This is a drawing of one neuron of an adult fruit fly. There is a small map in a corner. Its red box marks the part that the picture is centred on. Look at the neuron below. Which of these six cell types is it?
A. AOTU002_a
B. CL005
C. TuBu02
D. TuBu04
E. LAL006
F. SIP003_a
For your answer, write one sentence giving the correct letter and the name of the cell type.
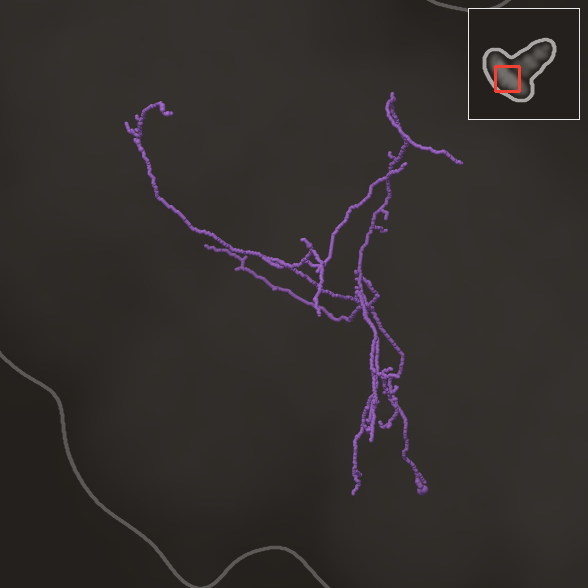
Option E, namely LAL006, is the cell type of the neuron.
